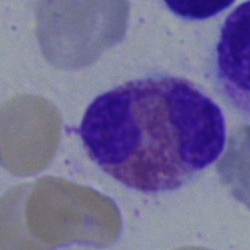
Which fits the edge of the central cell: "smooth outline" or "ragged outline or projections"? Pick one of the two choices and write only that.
Smooth outline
